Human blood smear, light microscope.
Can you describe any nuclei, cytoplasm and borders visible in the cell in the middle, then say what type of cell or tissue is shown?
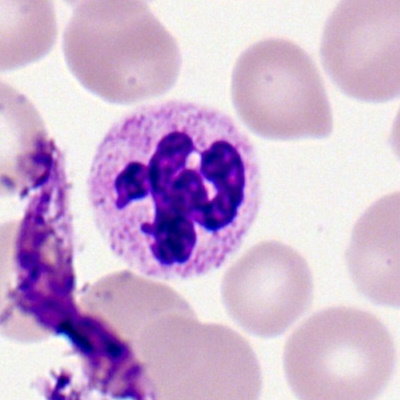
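Within a round, smooth outline, the nucleus is divided into several lobes joined together. Fine lilac-pink granules fill the cytoplasm, and no vacuoles are seen there. This is a segmented neutrophil.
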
